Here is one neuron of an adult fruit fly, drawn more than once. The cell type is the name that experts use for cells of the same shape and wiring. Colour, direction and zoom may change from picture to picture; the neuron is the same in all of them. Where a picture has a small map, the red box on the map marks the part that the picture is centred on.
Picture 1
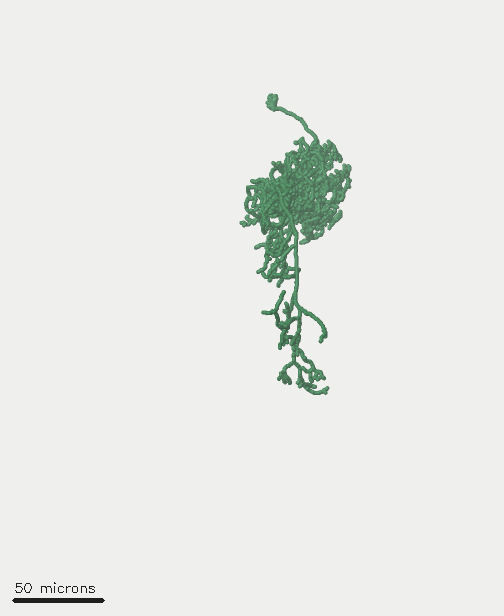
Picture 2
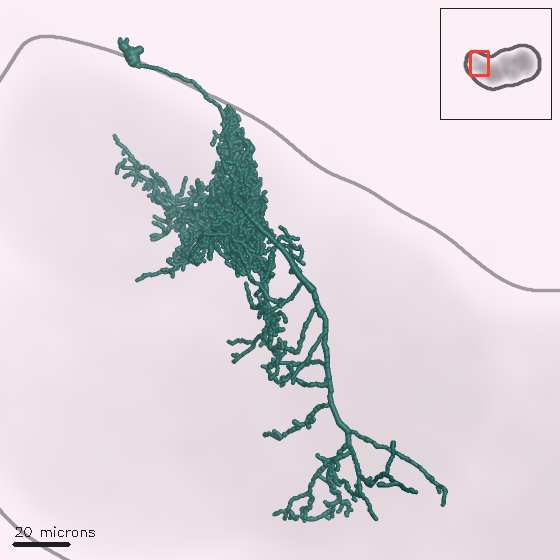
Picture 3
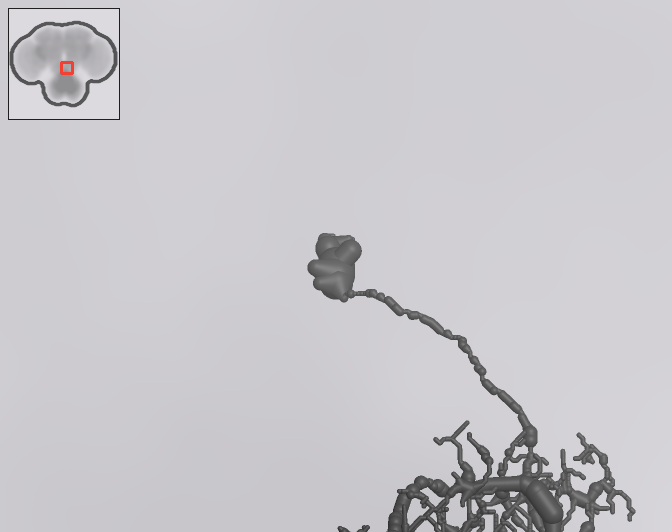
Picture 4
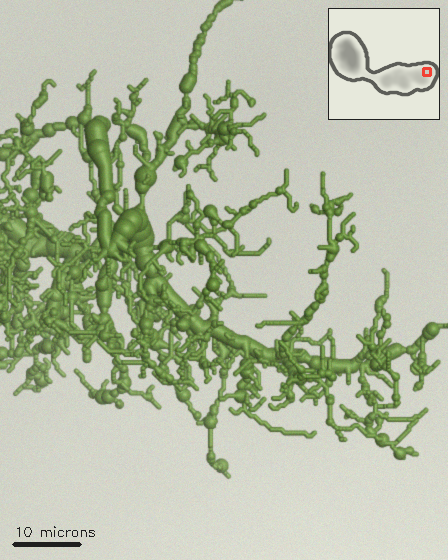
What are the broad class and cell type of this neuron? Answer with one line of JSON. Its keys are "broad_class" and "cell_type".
{"broad_class": "nerve-cord intrinsic neuron", "cell_type": "INXXX100"}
